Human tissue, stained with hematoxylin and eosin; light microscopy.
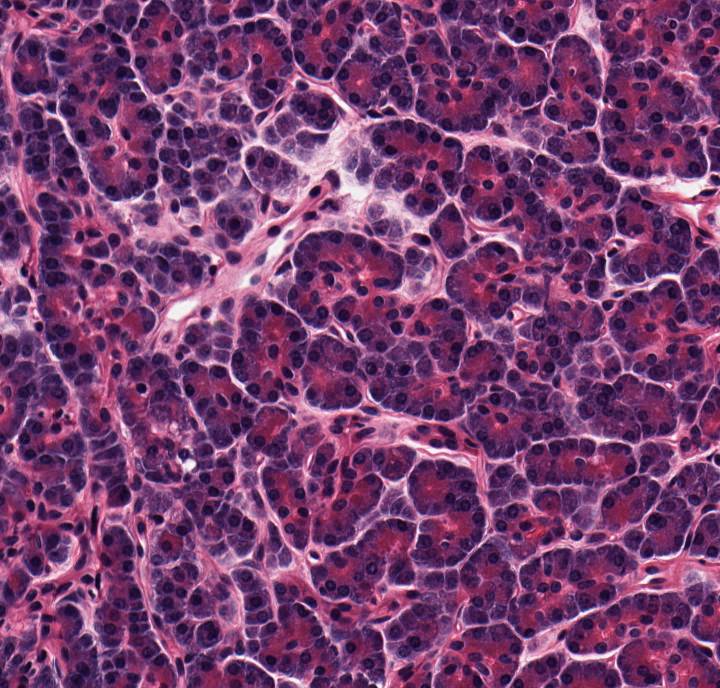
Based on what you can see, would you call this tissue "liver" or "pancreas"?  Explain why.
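This is pancreas.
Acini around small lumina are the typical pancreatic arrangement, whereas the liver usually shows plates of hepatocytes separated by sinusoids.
Closely packed rounded acini, grouped into small lobules by thin septa, fill the whole field.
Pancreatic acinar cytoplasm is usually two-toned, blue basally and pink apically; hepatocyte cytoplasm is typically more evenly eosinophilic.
In these pyramidal acinar cells the cytoplasm is deep pink towards the acinar centre and purple towards the base, so it is two-toned. Each cell has a round dark basal nucleus, fairly uniform in size.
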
